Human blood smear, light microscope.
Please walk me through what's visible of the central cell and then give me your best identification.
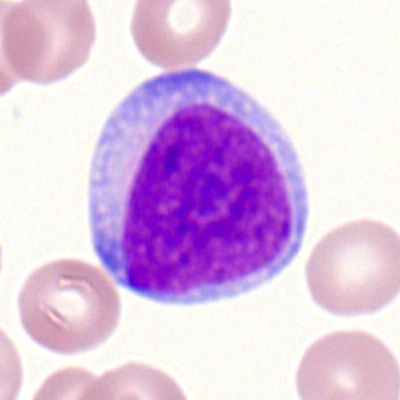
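Positioned off-centre toward the lower right, the nucleus contains purple, moderately clumped chromatin with paler areas between. Blue cytoplasm forms a rim that is widest on the left side and lacks coarse or brightly coloured granules. It is a myeloblast.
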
